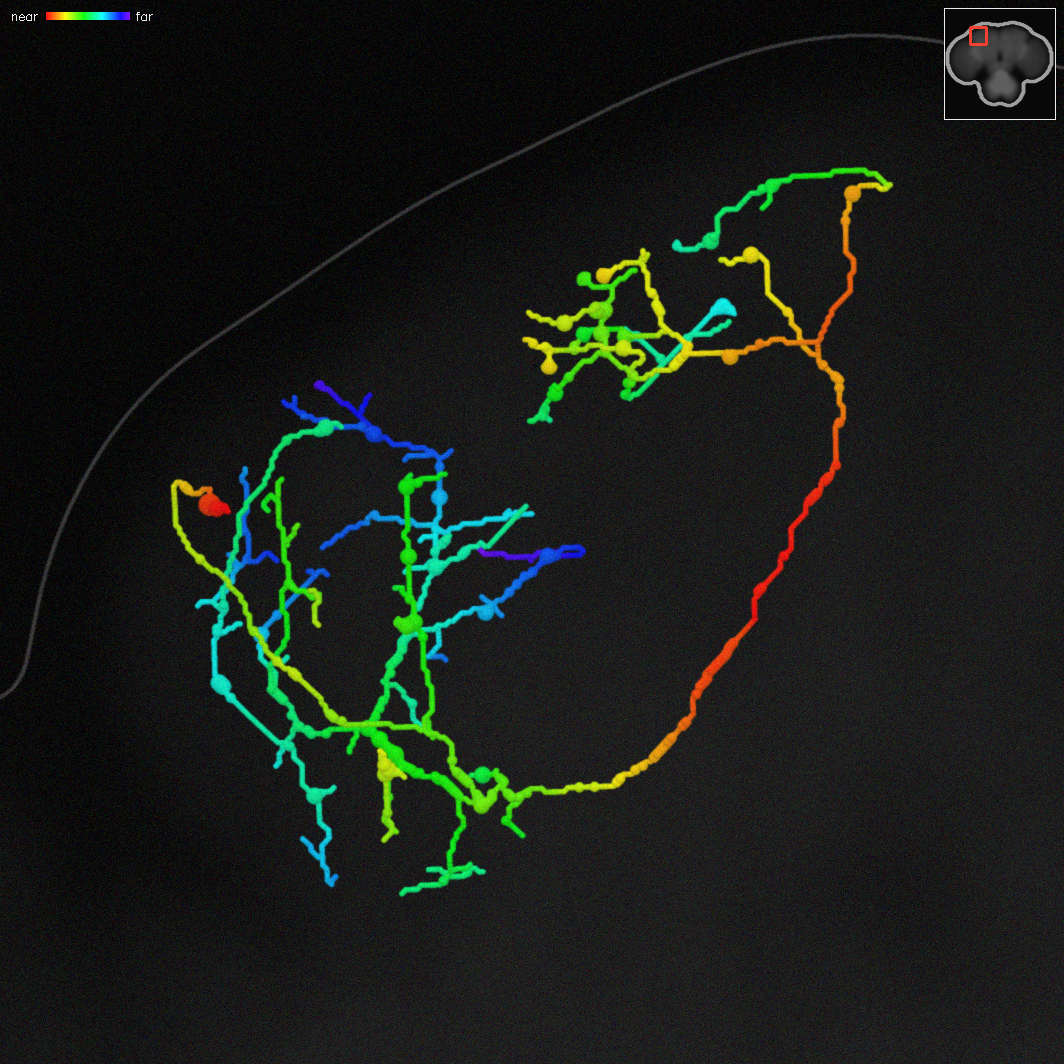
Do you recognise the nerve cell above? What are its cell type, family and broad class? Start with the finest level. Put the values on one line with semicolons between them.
LHAD1a4_b; hemilineage SLPal2; central-brain intrinsic neuron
